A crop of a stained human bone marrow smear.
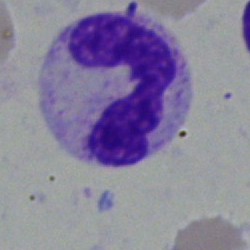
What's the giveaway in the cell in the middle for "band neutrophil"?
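First point, the nucleus: it is a single unsegmented band curved like a question mark, and as a curved band it goes with a band neutrophil.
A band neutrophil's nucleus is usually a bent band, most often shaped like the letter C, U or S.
Second point, the chromatin: it is dark purple and coarsely clumped, which also goes with the name.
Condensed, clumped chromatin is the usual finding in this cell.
Third point, the cytoplasm: it is plentiful and pale lilac-grey, with fine faint violet granules scattered through it.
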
